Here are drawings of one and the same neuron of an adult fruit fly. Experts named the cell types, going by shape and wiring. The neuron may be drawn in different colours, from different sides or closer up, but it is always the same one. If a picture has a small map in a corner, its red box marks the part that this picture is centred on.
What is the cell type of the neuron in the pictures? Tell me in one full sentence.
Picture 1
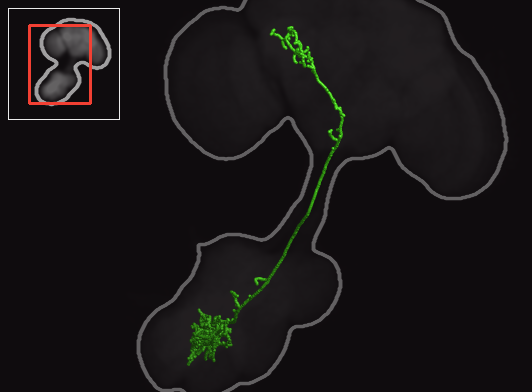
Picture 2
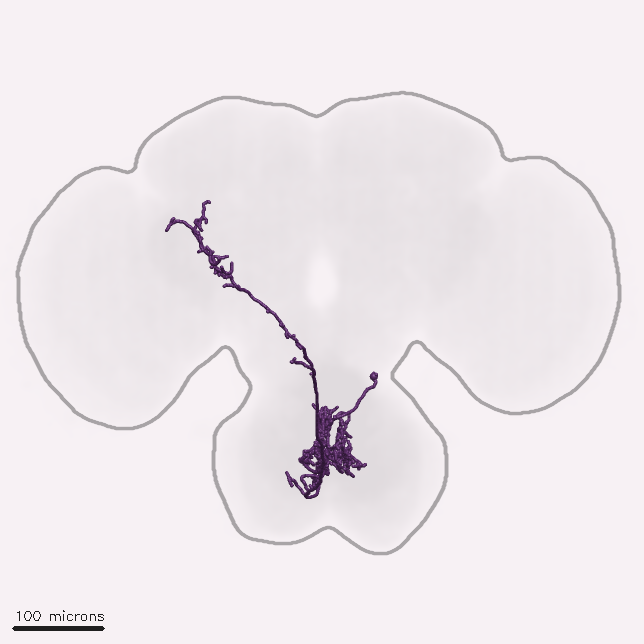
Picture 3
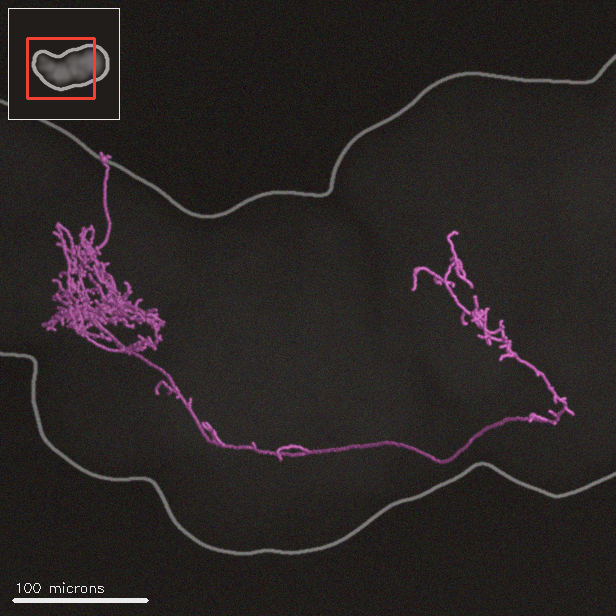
With respect to cell type, this neuron is ANXXX144.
